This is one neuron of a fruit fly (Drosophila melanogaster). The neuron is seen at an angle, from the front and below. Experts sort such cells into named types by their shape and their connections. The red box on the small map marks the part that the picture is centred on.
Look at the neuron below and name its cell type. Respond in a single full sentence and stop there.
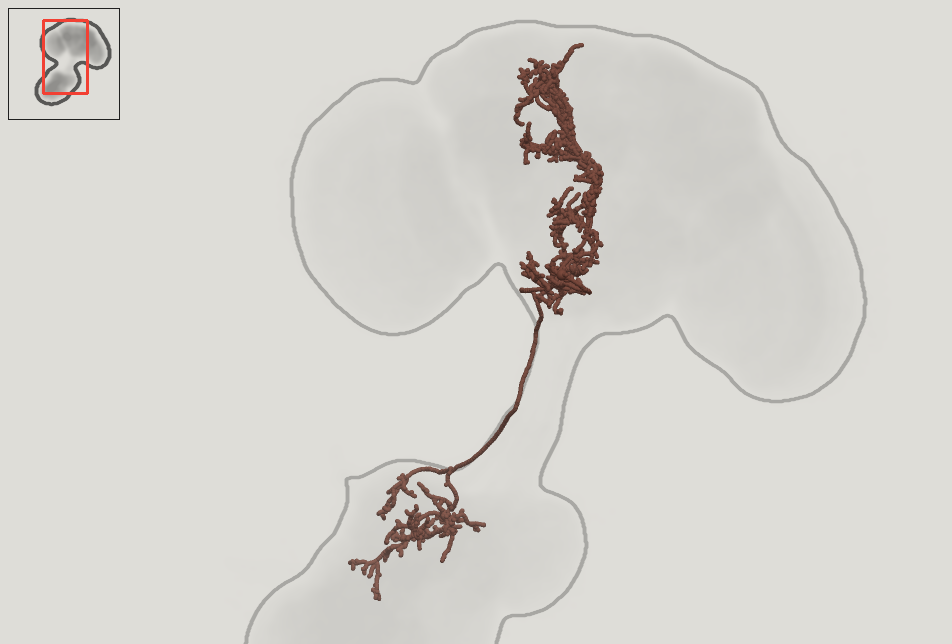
This neuron is given the cell type DNg101.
